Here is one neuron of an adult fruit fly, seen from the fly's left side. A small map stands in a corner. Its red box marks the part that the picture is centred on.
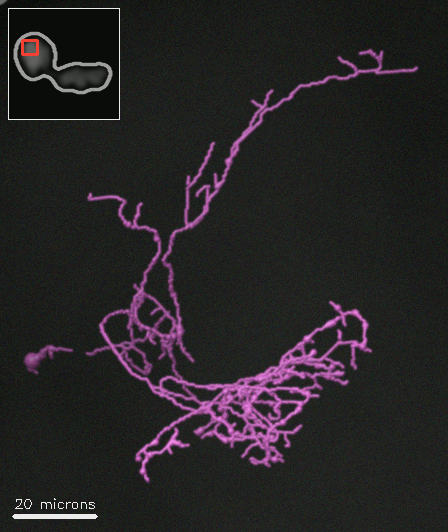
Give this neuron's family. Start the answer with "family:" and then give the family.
family: hemilineage EBa1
